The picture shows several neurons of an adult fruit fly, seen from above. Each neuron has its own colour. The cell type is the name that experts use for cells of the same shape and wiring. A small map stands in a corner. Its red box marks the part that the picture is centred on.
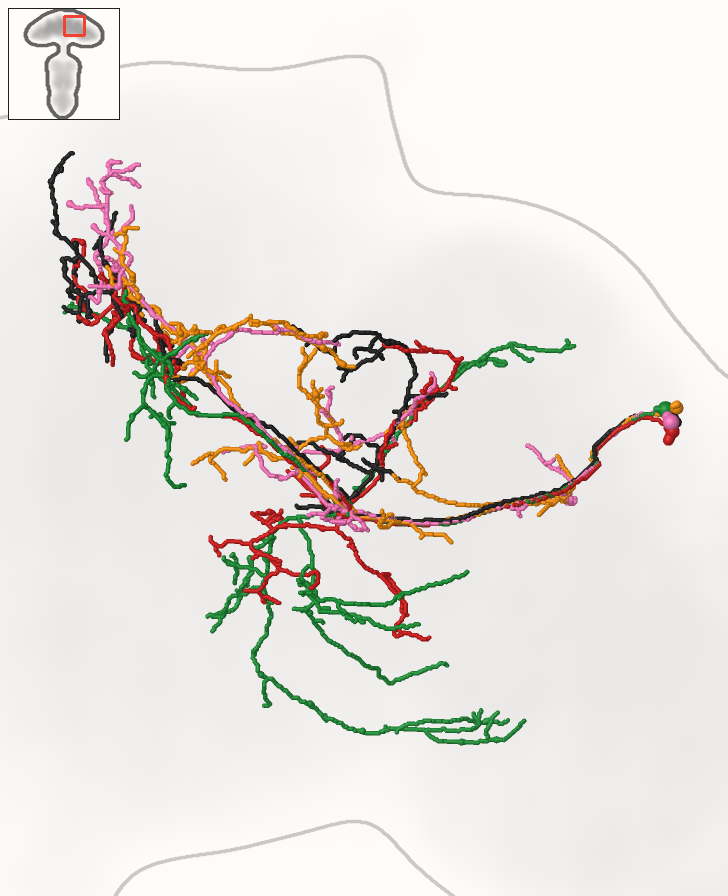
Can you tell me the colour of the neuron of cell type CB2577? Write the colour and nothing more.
red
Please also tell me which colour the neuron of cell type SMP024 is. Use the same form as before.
black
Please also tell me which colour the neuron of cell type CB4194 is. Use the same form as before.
pink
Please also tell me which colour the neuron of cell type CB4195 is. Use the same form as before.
orange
